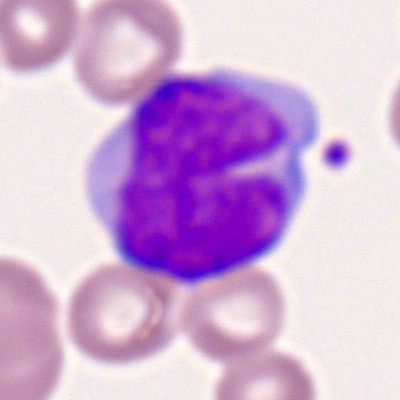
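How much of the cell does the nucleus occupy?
Most of it.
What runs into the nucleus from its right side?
A pale cleft.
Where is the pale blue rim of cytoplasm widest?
On the left side of the cell.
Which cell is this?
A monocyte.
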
